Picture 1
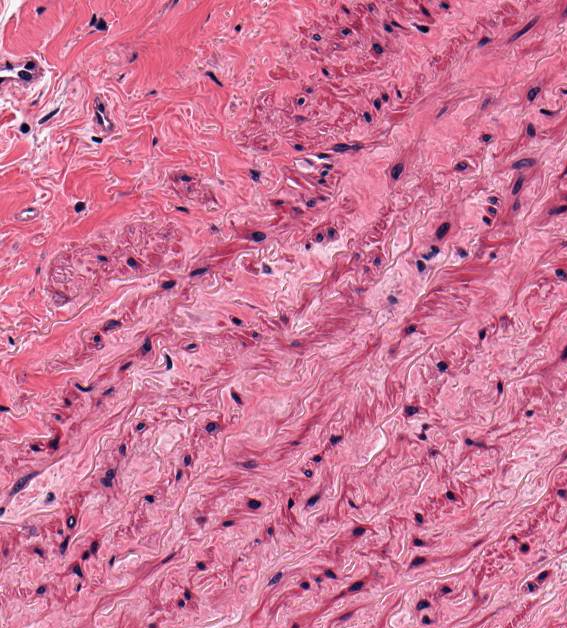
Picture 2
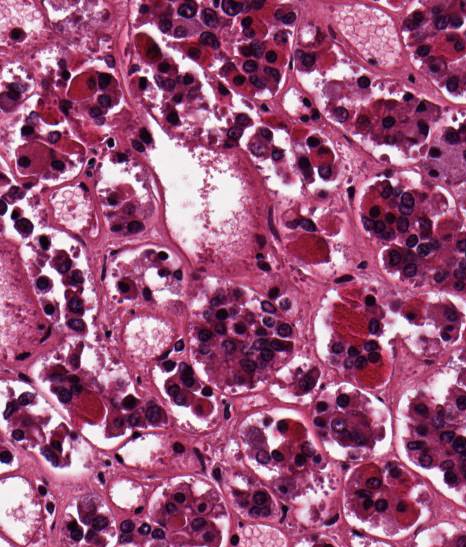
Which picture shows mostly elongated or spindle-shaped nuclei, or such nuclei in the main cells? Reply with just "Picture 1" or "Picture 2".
Picture 1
